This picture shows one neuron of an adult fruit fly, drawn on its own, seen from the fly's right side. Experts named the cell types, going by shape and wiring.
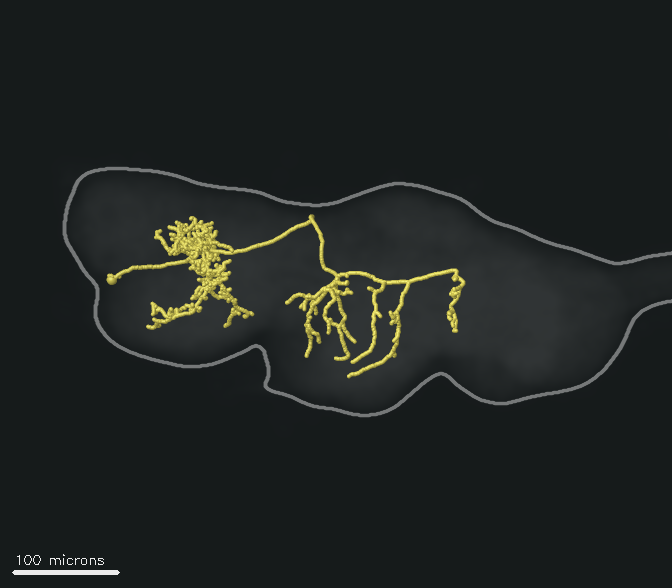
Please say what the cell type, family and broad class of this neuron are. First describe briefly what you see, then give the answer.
The cell body is on the left of the picture. By the scale bar it is about 350 microns wide in this view. The cell type is IN03A012. The family is hemilineage 03A. It is a nerve-cord intrinsic neuron.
